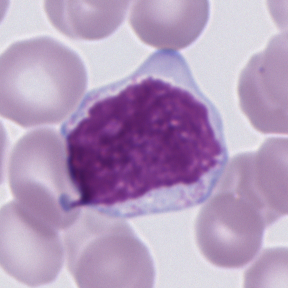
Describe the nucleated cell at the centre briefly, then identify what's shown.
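Irregular outline, a broad pale bulge of cytoplasm rising at the top. Single unlobed nucleus filling most of the cell. Cytoplasm pale blue, with a few fine purple granules along the lower edge. Cell: large granular lymphocyte.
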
